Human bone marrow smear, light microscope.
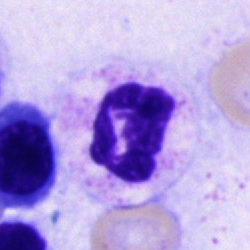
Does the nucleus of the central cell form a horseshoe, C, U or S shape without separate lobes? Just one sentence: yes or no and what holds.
Yes, drawn out into a curved band, the nucleus shows no separate lobes.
